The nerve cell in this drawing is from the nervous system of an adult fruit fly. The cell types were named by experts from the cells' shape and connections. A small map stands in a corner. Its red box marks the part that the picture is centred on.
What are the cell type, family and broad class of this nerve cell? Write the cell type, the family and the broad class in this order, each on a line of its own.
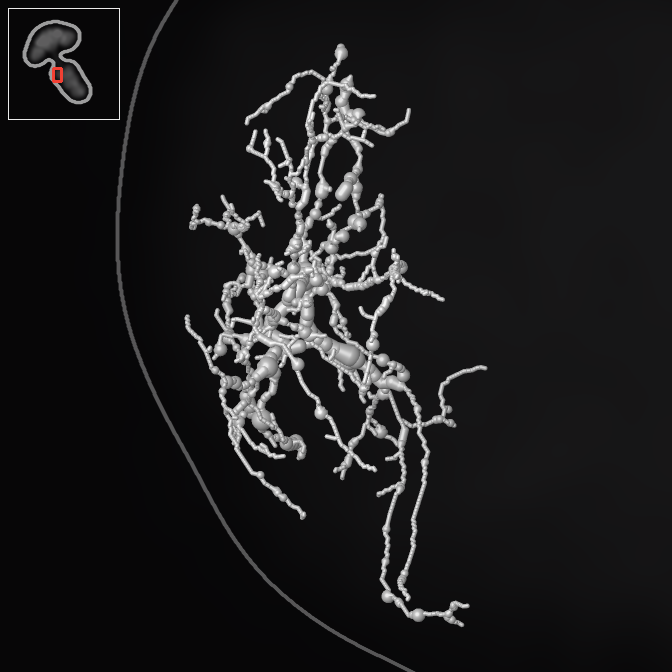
IN20A.22A018
hemilineage 20A.22A
nerve-cord intrinsic neuron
